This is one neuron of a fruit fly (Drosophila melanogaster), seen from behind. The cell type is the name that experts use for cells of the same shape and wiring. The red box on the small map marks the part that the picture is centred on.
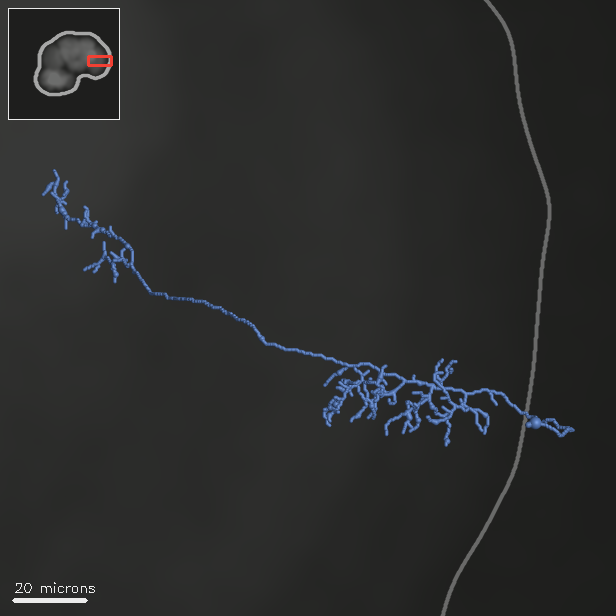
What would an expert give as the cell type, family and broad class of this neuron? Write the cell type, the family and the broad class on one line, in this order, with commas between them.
Tm37, Tm, optic-lobe intrinsic neuron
